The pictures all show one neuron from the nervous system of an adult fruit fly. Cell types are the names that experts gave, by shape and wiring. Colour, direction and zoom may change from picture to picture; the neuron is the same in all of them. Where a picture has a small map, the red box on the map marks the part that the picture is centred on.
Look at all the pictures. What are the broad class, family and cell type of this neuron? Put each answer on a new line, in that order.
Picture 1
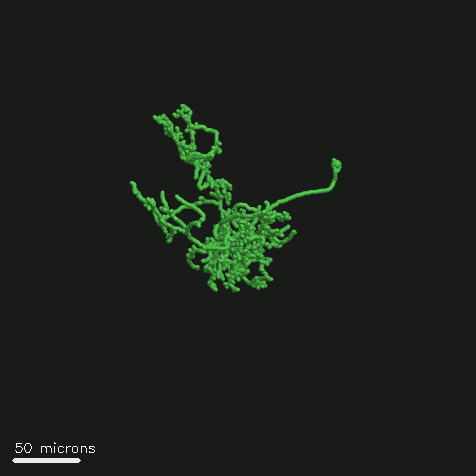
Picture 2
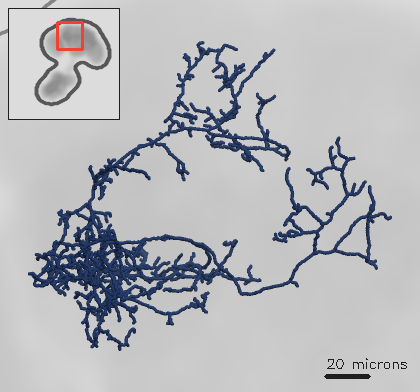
central-brain intrinsic neuron
hemilineage SMPpv2_ventral
AVLP705m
